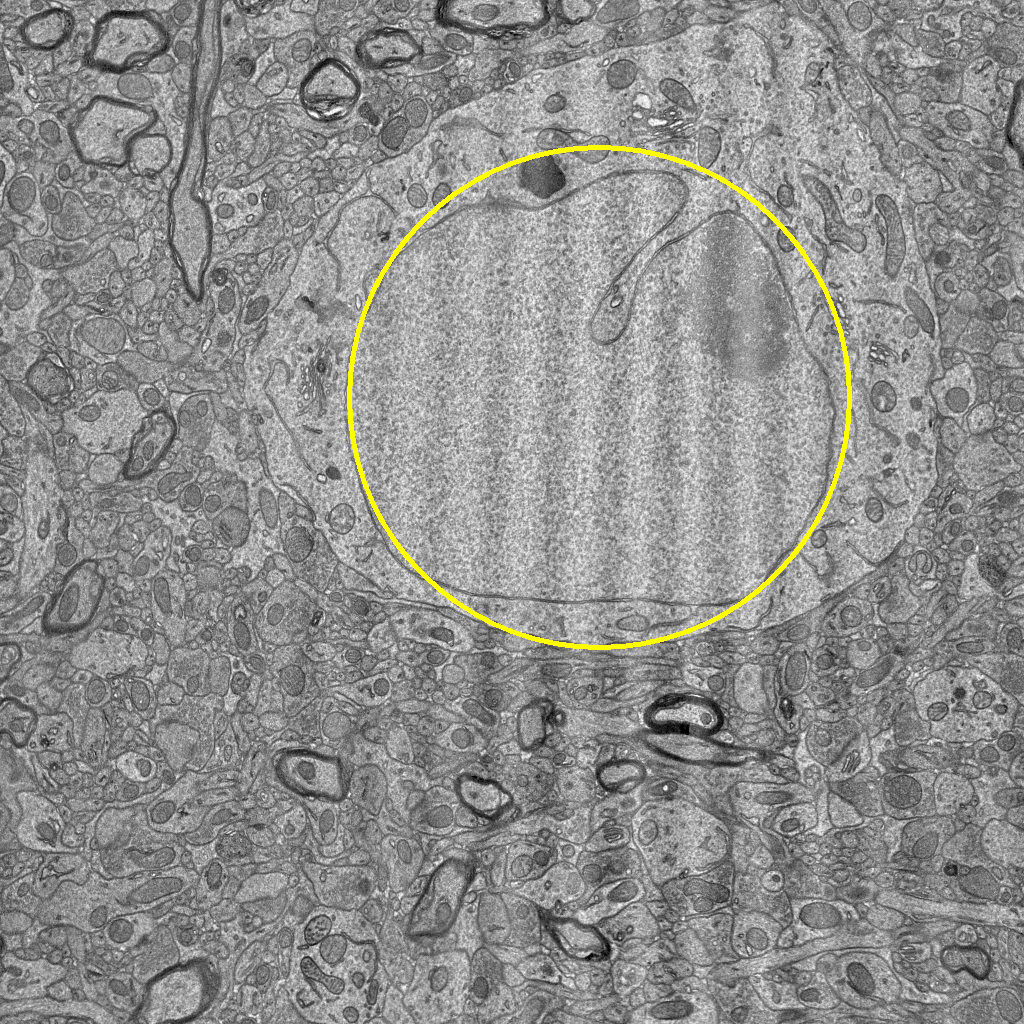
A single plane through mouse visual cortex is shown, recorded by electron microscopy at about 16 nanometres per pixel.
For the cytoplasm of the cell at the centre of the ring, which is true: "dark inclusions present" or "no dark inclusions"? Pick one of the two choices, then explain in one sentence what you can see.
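Dark inclusions present. A small, very dark body sits in the cytoplasm against the top of the nucleus.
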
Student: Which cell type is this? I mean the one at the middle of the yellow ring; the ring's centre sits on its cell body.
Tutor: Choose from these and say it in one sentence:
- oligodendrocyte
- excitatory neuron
The cell at the ring's centre is an excitatory neuron.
